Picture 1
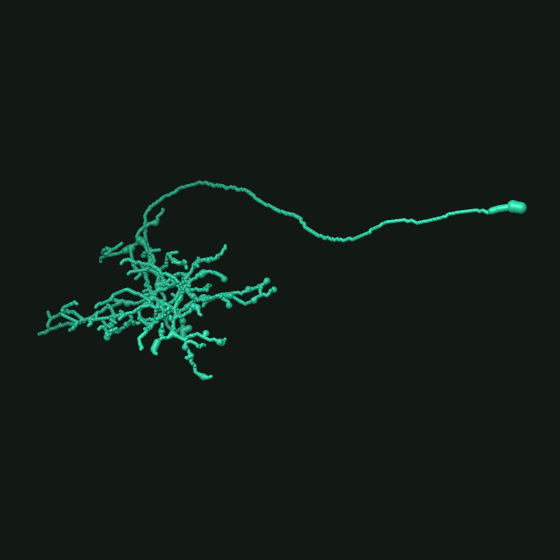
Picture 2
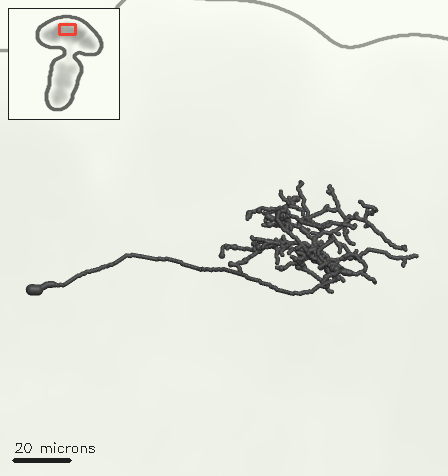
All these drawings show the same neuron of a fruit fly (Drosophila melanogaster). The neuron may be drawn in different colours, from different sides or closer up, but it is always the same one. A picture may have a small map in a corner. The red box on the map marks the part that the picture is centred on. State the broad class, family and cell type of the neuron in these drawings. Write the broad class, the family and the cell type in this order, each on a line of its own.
central-brain intrinsic neuron
hemilineage MD_SA1
GNG269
